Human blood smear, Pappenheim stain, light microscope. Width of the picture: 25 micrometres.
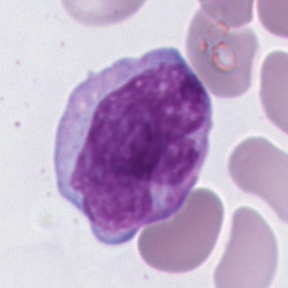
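Atypical promyelocyte: the cell in the middle of this stained smear of peripheral blood. The cell measures about 18 by 13 micrometres. Its nucleus, about 16 by 11 micrometres, is a single unlobed mass with an irregular outline and fills about 70% of the cell's area. The chromatin is finely stippled, with no large dark clumps. The cytoplasm is pale greyish blue and forms a rim that is wider on the left side of the cell than on the right.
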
